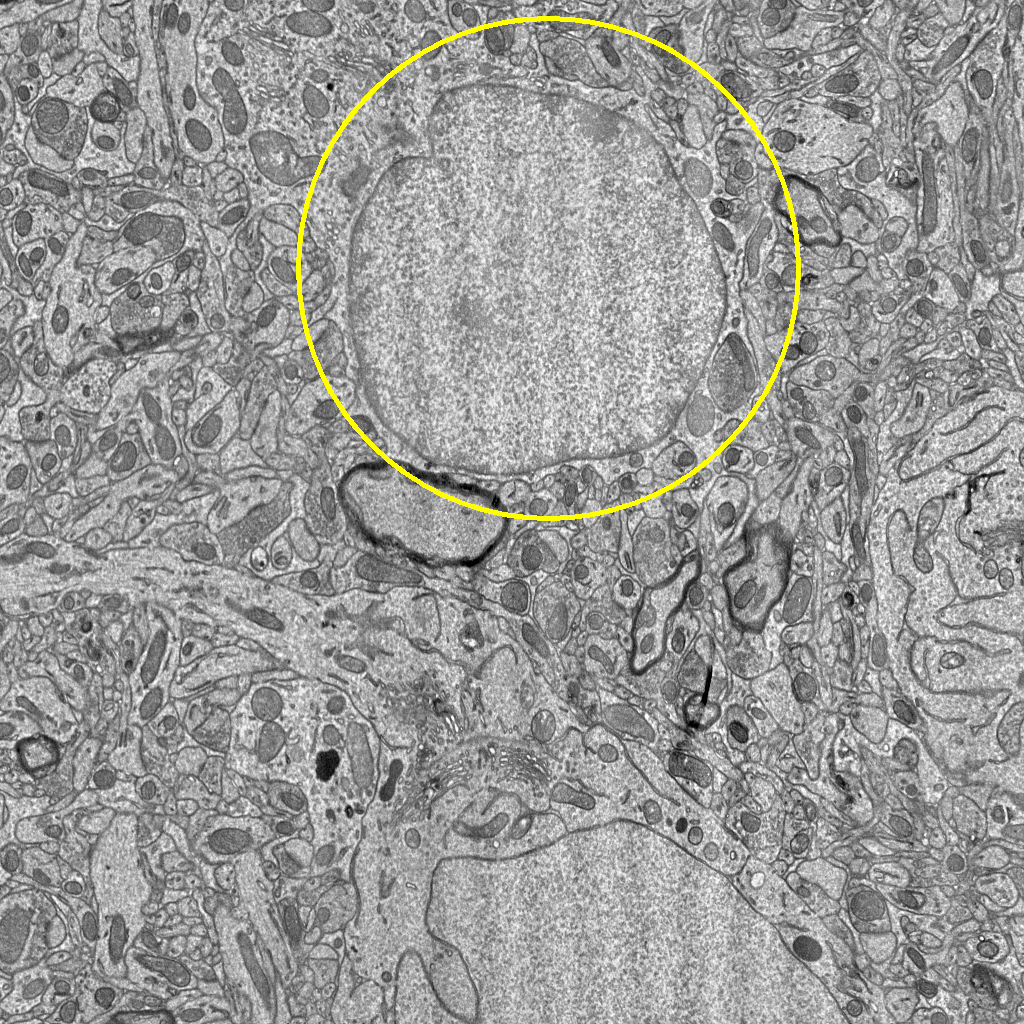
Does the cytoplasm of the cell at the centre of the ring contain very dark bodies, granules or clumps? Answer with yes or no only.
No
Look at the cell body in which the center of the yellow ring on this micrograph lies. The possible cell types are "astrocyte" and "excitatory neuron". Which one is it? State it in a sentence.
The cell at the middle of the ring is an astrocyte.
